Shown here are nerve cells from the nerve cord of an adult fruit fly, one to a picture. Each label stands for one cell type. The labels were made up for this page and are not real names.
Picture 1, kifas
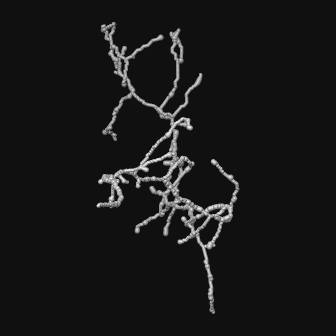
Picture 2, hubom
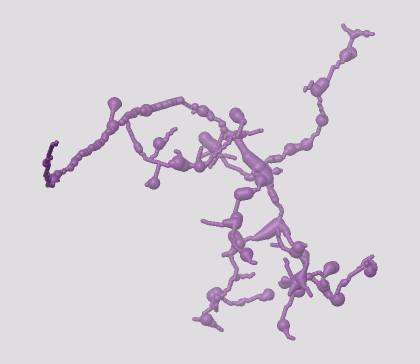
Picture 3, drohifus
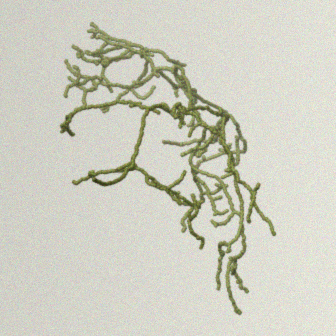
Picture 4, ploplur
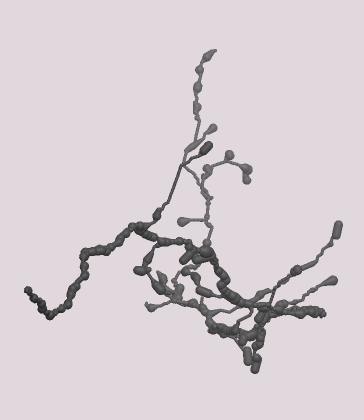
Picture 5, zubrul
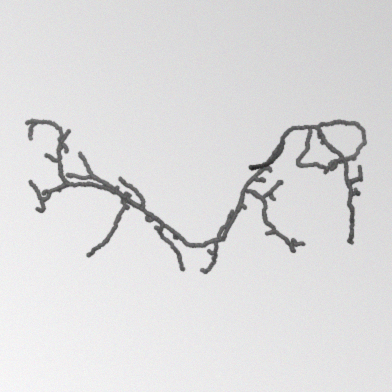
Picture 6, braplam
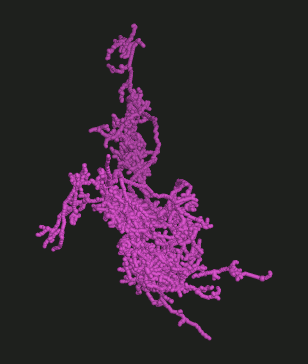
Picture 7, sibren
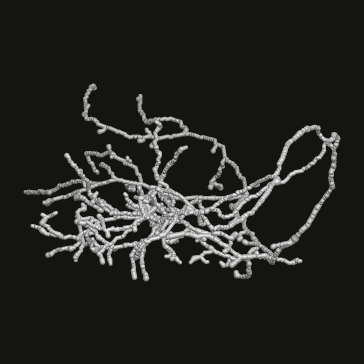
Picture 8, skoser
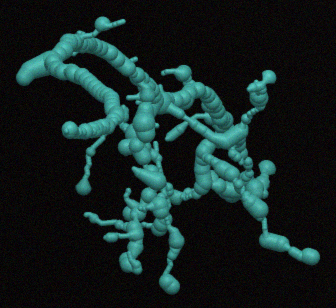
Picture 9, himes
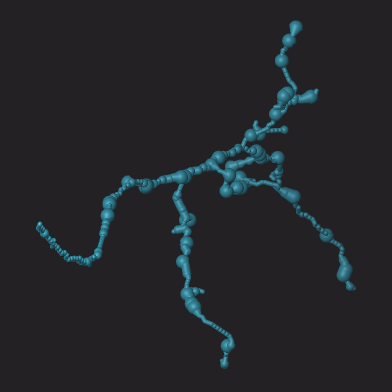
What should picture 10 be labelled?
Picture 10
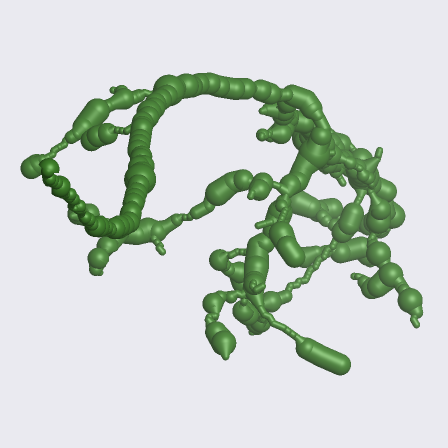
skoser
